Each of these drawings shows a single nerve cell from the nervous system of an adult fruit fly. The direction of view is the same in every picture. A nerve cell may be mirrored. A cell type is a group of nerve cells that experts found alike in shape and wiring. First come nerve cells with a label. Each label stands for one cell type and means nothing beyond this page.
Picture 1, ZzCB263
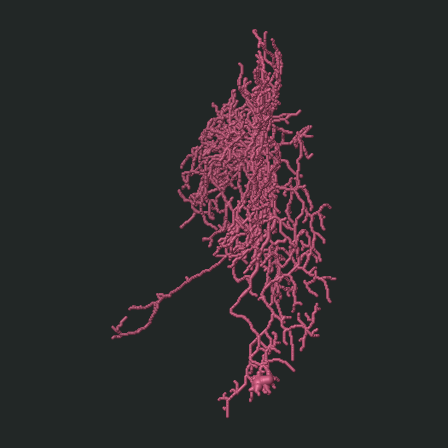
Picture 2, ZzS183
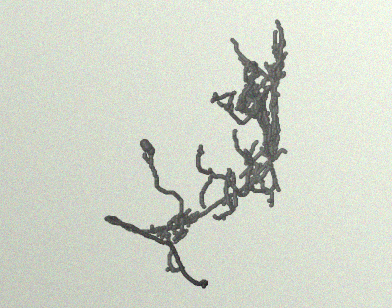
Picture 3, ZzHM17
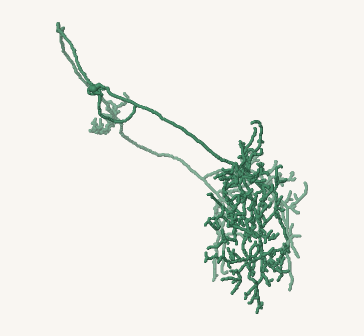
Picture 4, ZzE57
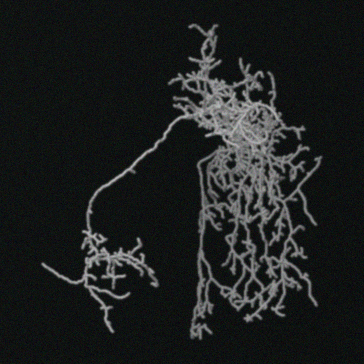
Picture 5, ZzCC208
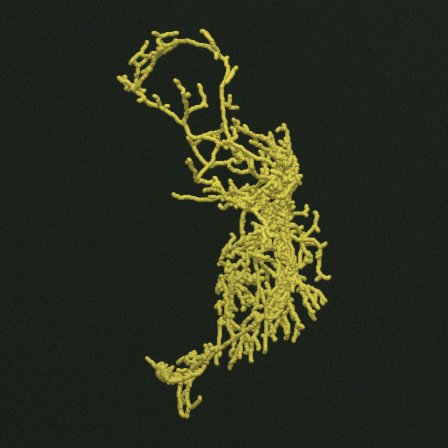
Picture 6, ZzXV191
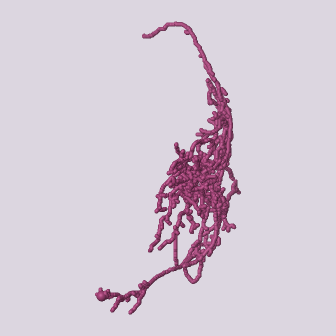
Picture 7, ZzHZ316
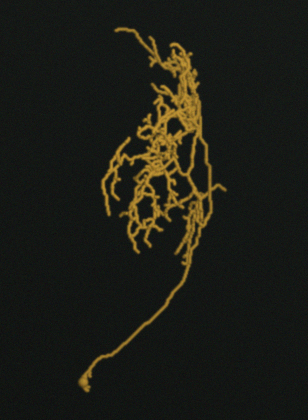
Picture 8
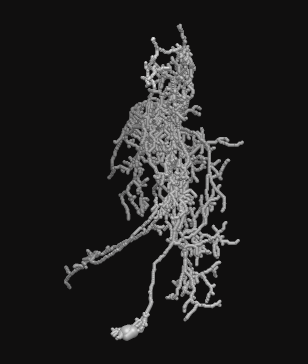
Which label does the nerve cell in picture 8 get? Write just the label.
ZzCB263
